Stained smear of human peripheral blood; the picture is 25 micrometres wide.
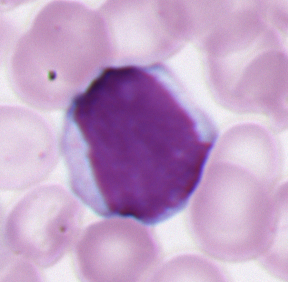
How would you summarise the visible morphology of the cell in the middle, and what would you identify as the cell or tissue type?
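Look first at the nucleus: it is oval, about 14 by 11 micrometres, with no indentation or lobes. It fills most of the cell, so only a narrow rim of cytoplasm is left. Notice that this rim forms a crescent, widest on the left side of the cell, and that it is pale greyish-blue. This is a typical lymphocyte.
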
